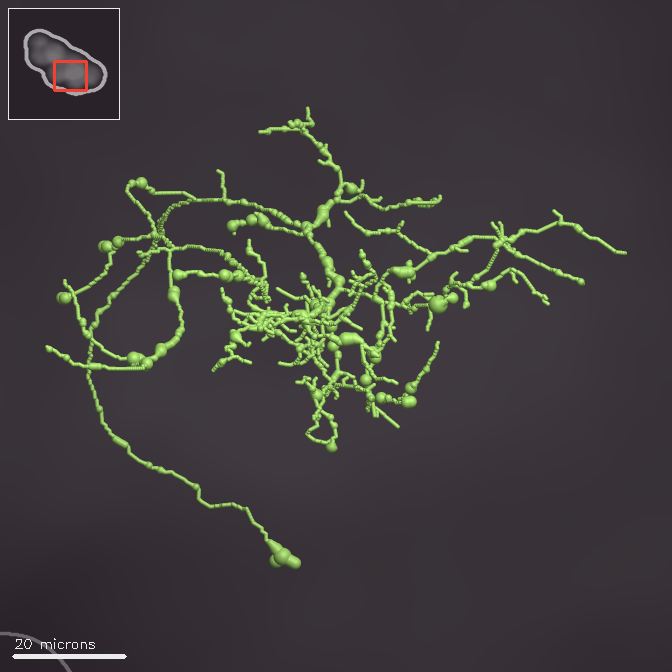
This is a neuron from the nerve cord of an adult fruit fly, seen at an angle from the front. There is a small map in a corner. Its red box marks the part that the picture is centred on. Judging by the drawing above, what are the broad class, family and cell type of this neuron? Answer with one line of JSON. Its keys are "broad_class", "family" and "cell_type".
{"broad_class": "nerve-cord intrinsic neuron", "family": "hemilineage 05B", "cell_type": "IN05B092"}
